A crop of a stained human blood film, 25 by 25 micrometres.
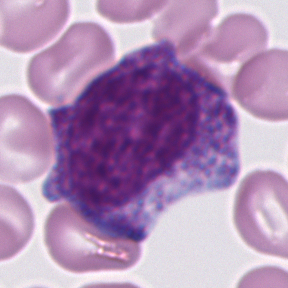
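Promyelocyte, the nucleated cell at the centre of this stained peripheral blood smear: notice the outline is irregular and angular rather than smoothly round. The nucleus is a single unlobed mass filling most of the cell, and the rim of cytoplasm is widest at the lower right. Fine purple granules are scattered through that cytoplasm.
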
